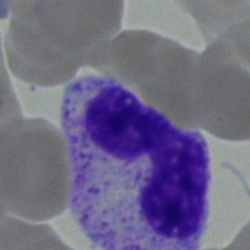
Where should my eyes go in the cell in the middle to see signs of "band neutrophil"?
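Band neutrophil: nucleus a thick curved band, bending from upper middle of the cell round to lower right.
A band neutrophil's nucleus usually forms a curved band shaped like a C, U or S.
Curved band here goes with that; concave side faces lower left, toward the cytoplasm. Chromatin dark purple, coarsely clumped. Small purple granules scattered through cytoplasm.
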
